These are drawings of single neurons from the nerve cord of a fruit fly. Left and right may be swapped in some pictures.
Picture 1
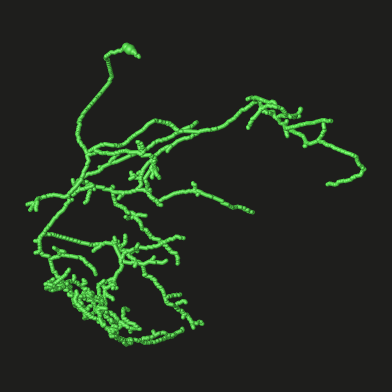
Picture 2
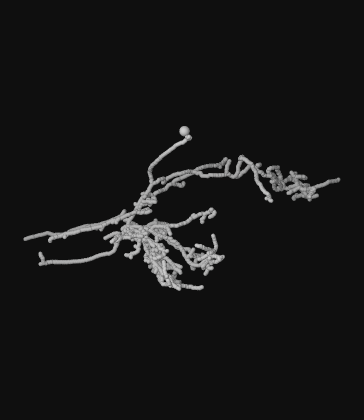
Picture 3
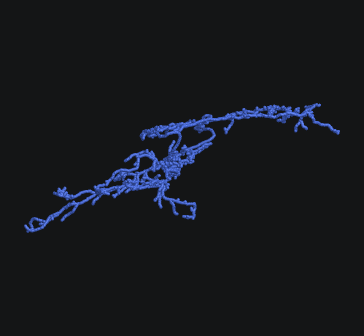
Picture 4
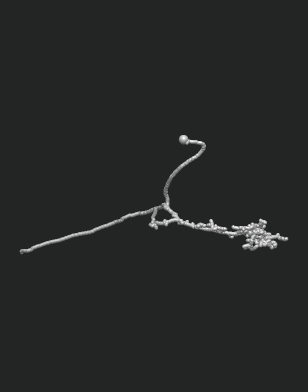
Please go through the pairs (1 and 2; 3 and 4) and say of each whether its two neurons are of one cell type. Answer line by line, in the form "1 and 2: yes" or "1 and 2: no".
1 and 2: yes
3 and 4: no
